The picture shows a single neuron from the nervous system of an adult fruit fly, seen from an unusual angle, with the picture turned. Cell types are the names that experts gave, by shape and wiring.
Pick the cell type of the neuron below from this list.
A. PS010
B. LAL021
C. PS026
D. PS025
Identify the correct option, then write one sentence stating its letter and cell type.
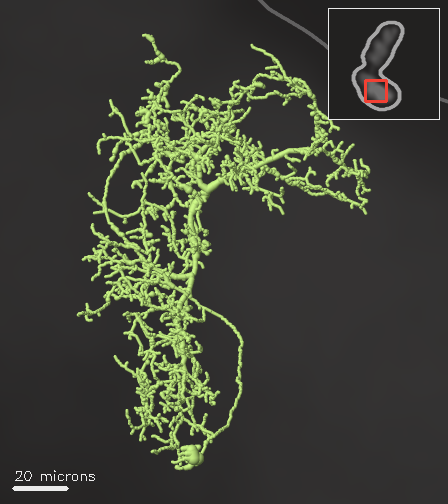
The neuron is sorted into cell type PS010, option A.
